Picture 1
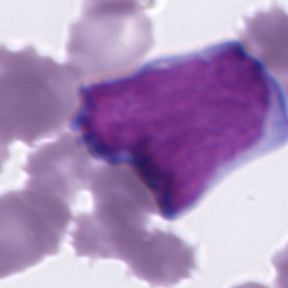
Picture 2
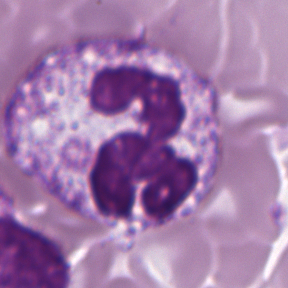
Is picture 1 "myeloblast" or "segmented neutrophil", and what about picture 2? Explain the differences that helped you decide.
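Picture 1: myeloblast. Picture 2: segmented neutrophil. Outline: irregular and angular in picture 1; roughly round in picture 2. Nucleus: fills almost the whole cell in picture 1, while picture 2 has plentiful pale pinkish-lilac cytoplasm.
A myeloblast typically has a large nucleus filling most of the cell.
Granules: none in picture 1; cytoplasm filled with fine lilac granules in picture 2.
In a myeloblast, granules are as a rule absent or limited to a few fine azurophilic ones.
Picture 2 nucleus: dense, dark purple chromatin, no nucleoli visible.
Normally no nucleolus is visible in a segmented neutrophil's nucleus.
Picture 1 also: faint round outline in the upper right of the nucleus, ragged left edge with small dark blue bumps, red cells lying close against its left side and below. Picture 2 also: part of another darkly stained nucleated cell at the lower left corner.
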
